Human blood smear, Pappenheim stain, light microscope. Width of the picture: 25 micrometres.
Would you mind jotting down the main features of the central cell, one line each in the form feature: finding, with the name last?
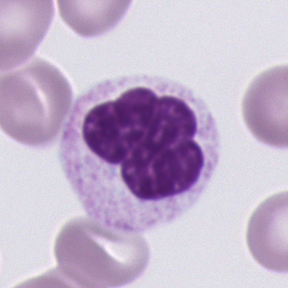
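Outline: roughly round, smooth
Nucleus: about 11 by 9 micrometres
Chromatin: dark purple, clumped, paler streaks between clumps
Granules: fine, pinkish-purple, scattered through cytoplasm
Vacuoles: none seen in cytoplasm
Name: segmented neutrophil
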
